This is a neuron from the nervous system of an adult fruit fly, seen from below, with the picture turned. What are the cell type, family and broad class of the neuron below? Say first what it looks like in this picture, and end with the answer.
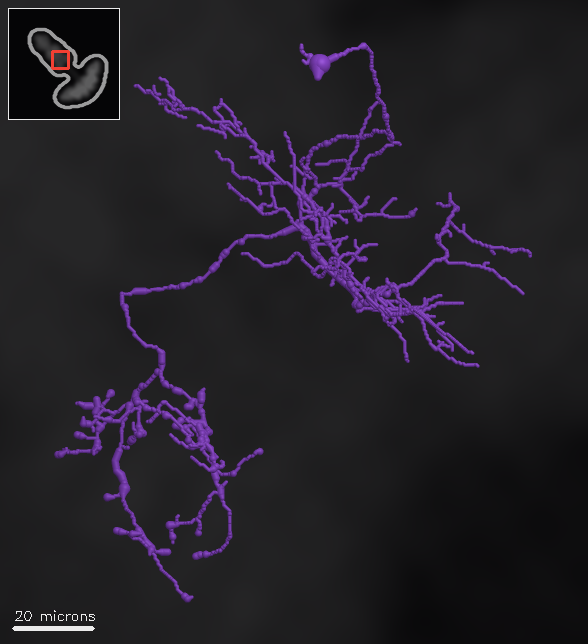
It lies in the nerve cord. Its cell body lies at the top of the picture. From top to bottom in the picture it spans about 140 microns. Its cell type is IN06A034. Its family is hemilineage 06A. It is a nerve-cord intrinsic neuron.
